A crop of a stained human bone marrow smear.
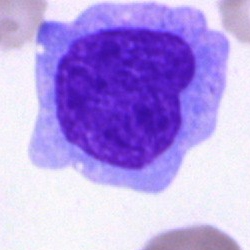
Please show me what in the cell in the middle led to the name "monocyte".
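Monocyte. Outline irregular and angular, with several blunt corners rather than a smooth circle. No distinct granules seen in the cytoplasm. Image slightly blurred, so fine nuclear detail is softened.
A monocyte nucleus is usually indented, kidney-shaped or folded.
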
